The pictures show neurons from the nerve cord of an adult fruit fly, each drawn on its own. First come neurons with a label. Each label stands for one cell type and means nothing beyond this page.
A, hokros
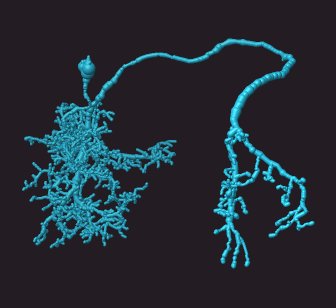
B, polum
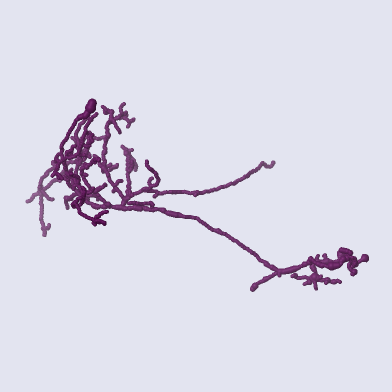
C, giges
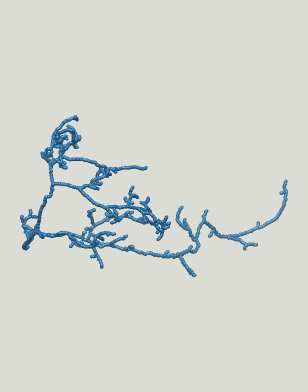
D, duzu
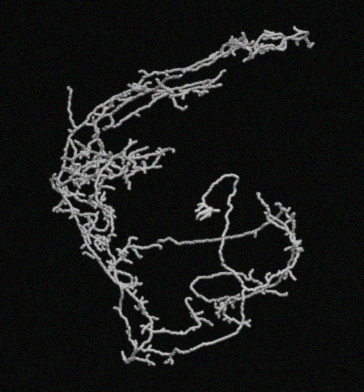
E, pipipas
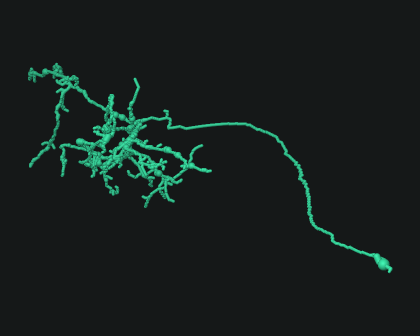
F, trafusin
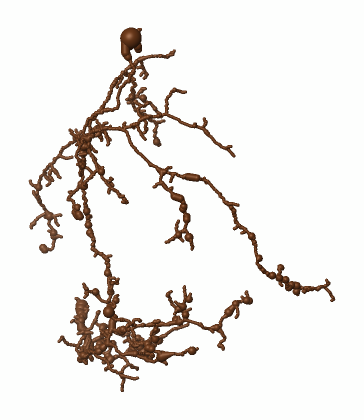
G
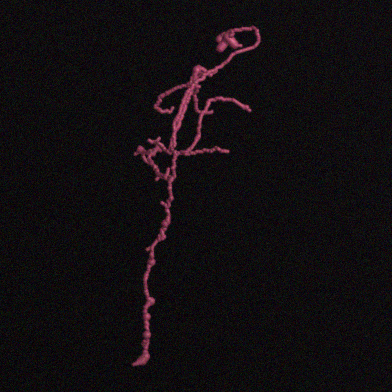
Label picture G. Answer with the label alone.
trafusin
